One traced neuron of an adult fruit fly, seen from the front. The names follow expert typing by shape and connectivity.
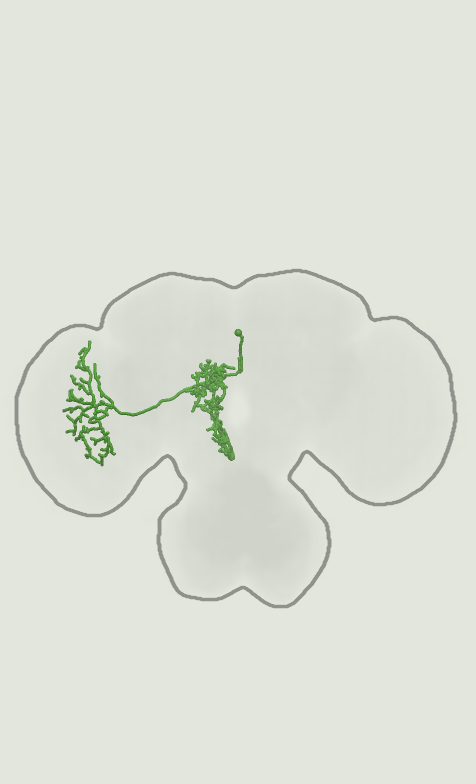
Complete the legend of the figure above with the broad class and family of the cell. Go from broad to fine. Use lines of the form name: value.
broad class: visual centrifugal neuron
family: hemilineage DM1_posterior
